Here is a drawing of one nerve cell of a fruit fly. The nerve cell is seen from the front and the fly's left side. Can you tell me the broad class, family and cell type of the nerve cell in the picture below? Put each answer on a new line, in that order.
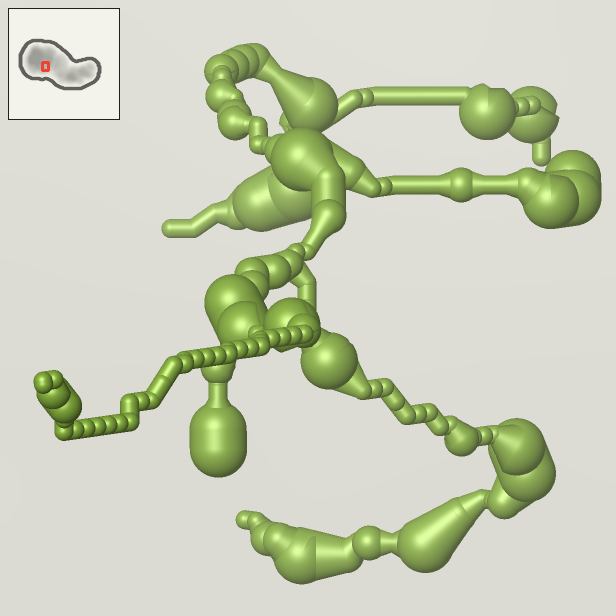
sensory neuron entering the brain
class mechanosensory
JO-EV2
